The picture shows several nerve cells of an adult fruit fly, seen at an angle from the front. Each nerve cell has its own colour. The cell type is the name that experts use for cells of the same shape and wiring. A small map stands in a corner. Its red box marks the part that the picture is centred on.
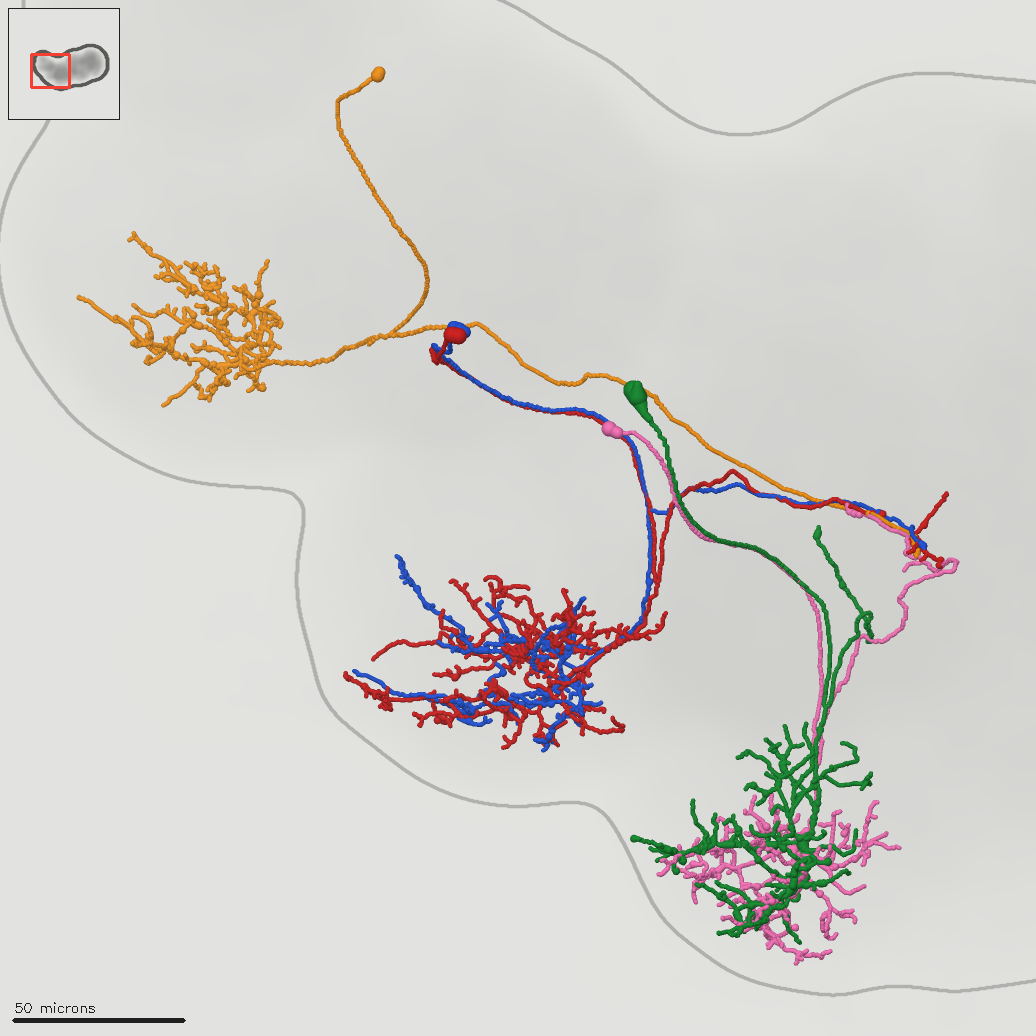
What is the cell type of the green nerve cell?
IN23B043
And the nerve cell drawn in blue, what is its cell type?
IN23B087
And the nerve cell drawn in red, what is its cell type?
IN23B063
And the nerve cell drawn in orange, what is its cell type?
IN23B085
